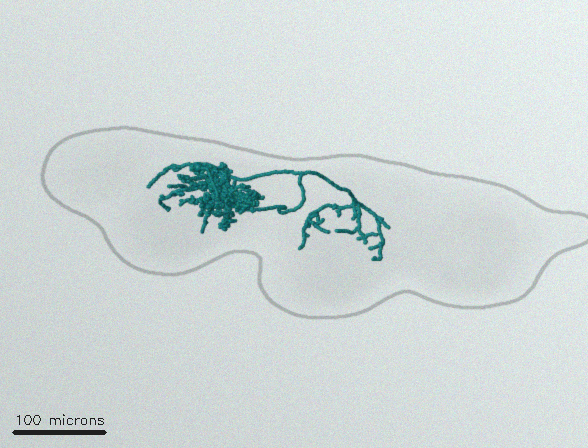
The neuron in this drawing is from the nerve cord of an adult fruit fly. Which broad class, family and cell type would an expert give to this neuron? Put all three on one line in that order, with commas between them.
nerve-cord intrinsic neuron, hemilineage 18B, IN18B015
